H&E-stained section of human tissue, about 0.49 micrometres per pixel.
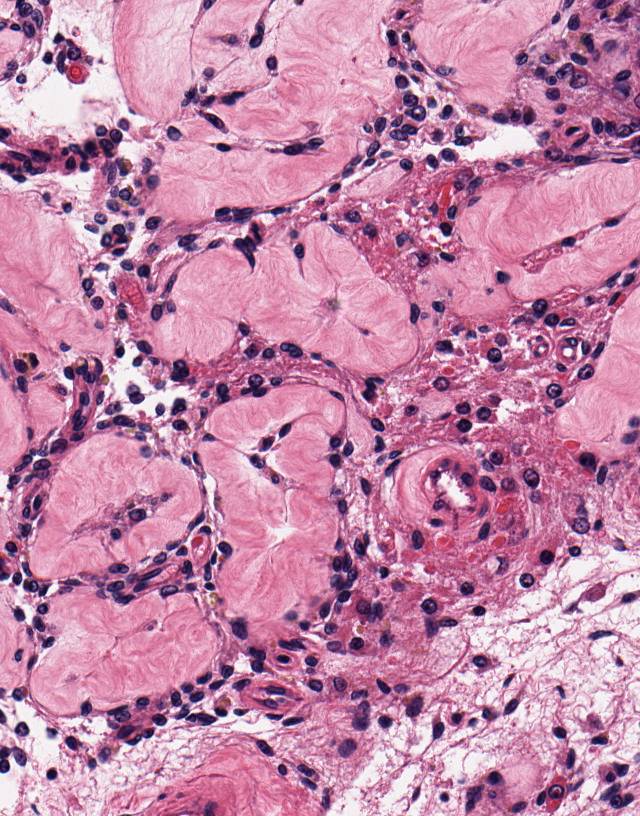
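Testis. Closely packed pink units, rounded to lobulated, fill most of the field, especially left and upper; their dark flattened nuclei keep, it seems, mostly to the edges. Between units, cells with round dark nuclei and pink cytoplasm gather most densely right of centre.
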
